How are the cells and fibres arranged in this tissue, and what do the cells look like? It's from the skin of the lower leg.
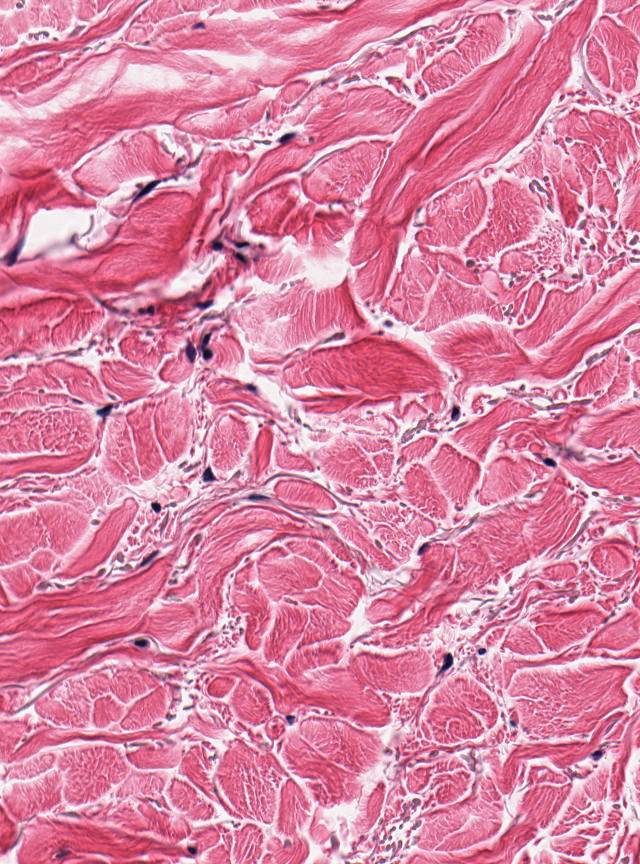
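Fibres cut across show a fine mottled, speckled internal texture rather than a uniform interior. Across the top left runs a broad band of fibres cut lengthwise. Their cytoplasm takes a strong pink with eosin. Between the fibres lie only thin, delicate strands of pale connective tissue.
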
